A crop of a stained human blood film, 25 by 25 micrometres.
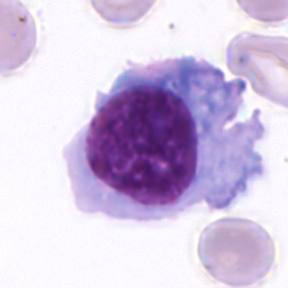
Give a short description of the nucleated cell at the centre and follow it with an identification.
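The outline strikes me as irregular rather than smoothly round. Along the right border I count many small ragged projections. The nucleus sits off-centre, toward the left side. I see no distinct granules in the cytoplasm. This is a plasma cell.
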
